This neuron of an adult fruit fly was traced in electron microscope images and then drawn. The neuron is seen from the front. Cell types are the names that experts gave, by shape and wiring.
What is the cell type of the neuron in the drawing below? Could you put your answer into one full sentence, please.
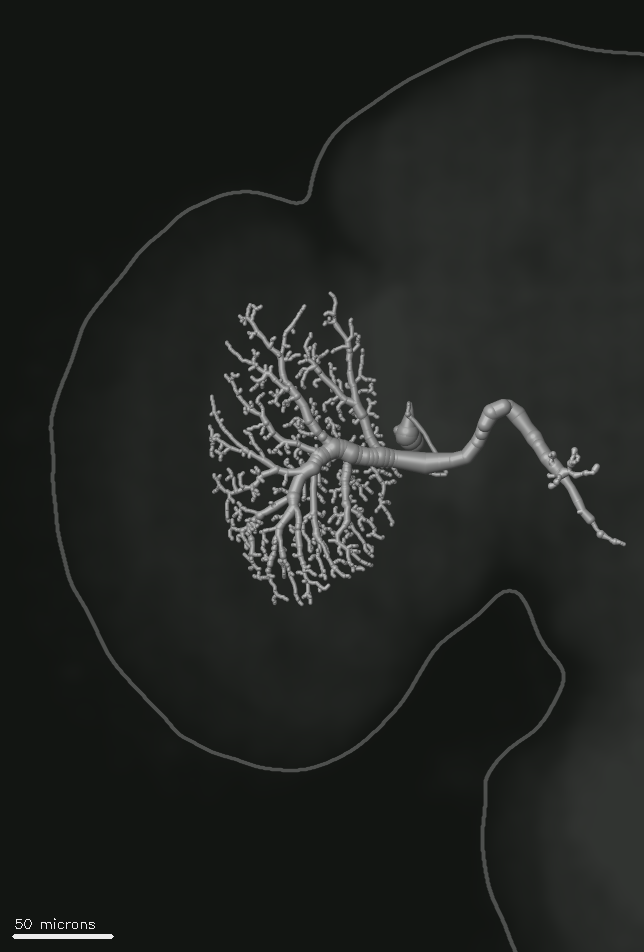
So far as cell type goes, this neuron is HSE.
